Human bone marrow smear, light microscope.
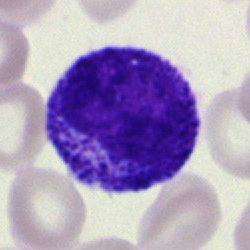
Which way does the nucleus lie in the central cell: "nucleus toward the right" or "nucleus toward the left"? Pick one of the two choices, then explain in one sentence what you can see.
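Nucleus toward the right. The visible cytoplasm forms a narrow crescent at the lower left of the cell.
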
